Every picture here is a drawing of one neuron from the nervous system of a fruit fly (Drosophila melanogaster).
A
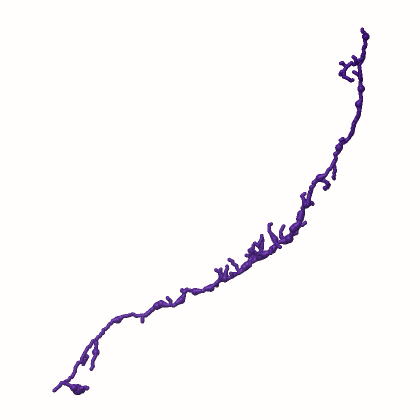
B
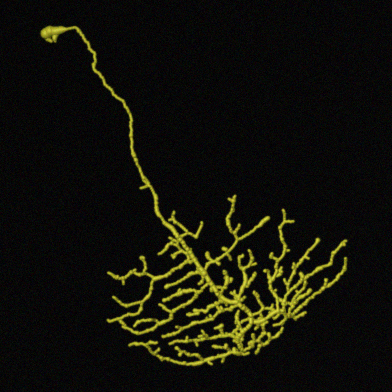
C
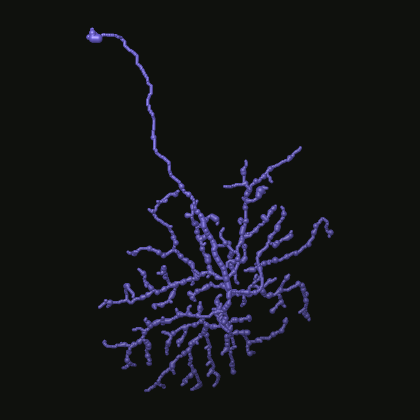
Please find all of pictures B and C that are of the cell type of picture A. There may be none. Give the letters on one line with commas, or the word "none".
none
